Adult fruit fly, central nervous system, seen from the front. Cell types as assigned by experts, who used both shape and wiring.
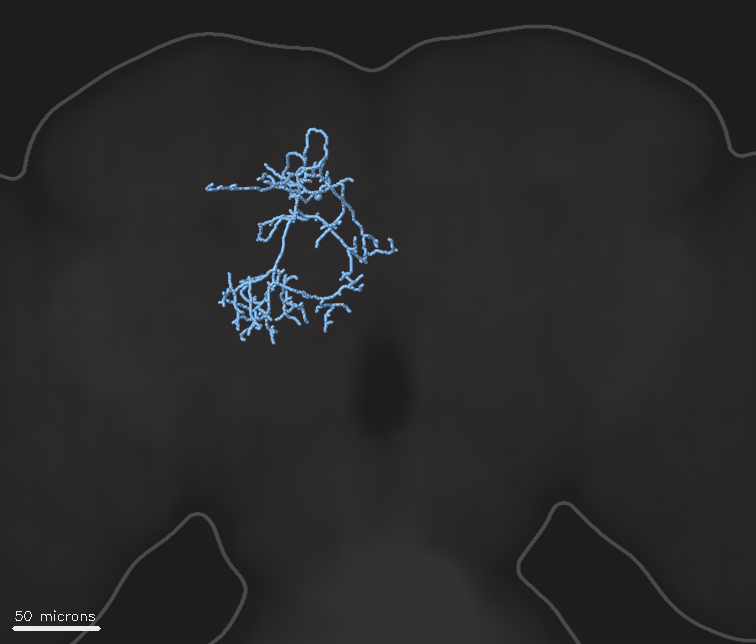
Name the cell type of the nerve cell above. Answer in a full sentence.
The cell type is SMP397.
